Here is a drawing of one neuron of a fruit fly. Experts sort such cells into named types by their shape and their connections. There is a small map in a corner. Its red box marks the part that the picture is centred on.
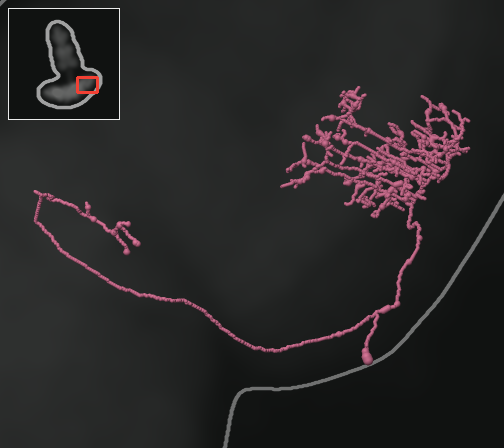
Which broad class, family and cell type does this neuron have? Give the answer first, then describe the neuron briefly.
It is an optic-lobe intrinsic neuron. Its family is MeLo. Its cell type is MeLo1. The cell body is at the lower right of the picture. The picture shows dozens of branch ends.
